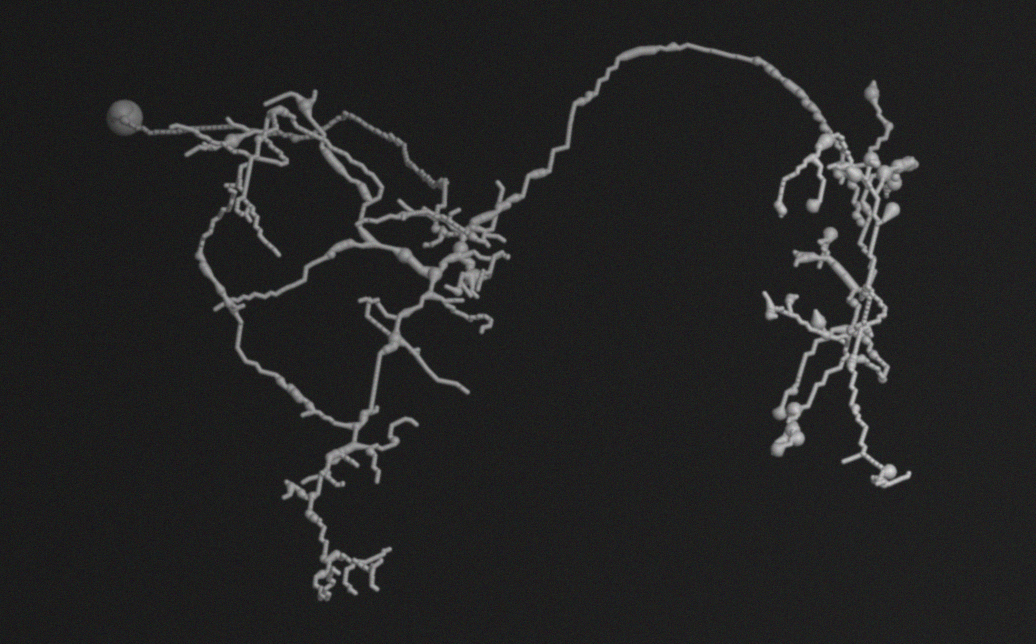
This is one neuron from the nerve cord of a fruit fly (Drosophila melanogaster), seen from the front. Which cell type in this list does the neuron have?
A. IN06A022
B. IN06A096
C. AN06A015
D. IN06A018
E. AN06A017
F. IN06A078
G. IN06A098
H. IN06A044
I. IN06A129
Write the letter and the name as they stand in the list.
I. IN06A129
